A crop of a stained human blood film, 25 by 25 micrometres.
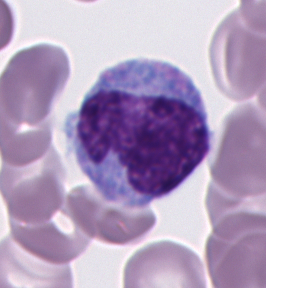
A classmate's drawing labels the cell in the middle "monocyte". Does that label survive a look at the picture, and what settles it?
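Fine, dust-like pinkish-purple granules dot the cytoplasm.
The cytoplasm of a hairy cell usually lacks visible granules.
The granules thus argue against hairy cell. Cytoplasm pale greyish blue.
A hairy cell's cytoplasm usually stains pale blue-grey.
That colour would suit hairy cell. No distinct nucleoli in the nucleus, which measures about 12 by 9 micrometres.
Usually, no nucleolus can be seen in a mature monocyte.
The missing nucleoli go with monocyte. Outline roughly round, with a small ragged bulge of cytoplasm on the left edge; a red cell touches the lower edge. Monocyte is the better name; the granules set hairy cell aside.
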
